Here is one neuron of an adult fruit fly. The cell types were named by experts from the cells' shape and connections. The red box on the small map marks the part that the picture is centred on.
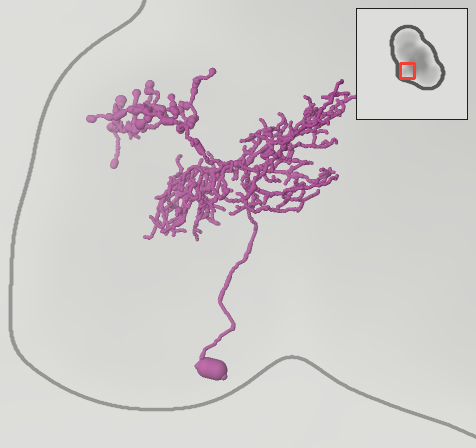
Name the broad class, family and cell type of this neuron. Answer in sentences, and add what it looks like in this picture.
This is a nerve-cord intrinsic neuron. The family is hemilineage 06A. It is of cell type IN06A063. The cell body is at the bottom of the picture. Dozens of branch ends can be seen.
